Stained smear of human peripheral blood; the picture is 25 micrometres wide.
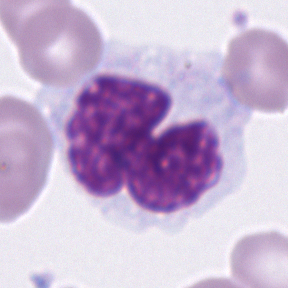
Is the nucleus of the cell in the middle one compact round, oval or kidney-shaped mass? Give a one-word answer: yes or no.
No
